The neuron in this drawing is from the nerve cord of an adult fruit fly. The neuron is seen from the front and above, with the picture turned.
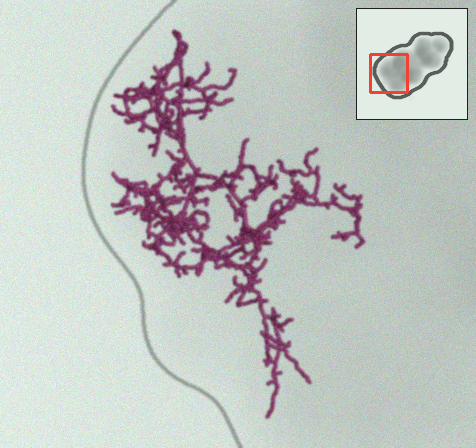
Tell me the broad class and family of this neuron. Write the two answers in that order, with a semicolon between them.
nerve-cord intrinsic neuron; hemilineage 20A.22A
